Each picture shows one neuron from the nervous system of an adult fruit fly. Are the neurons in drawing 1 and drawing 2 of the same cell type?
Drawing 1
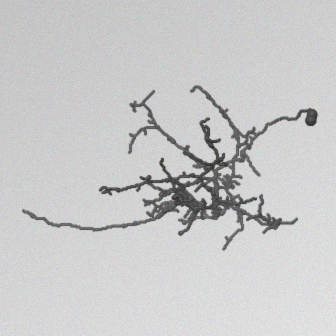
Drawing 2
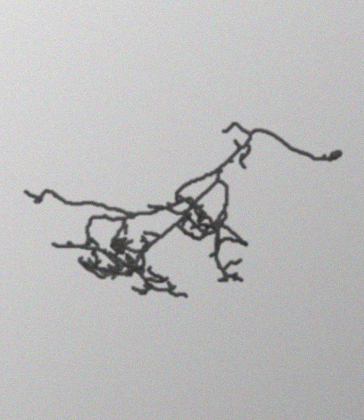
no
